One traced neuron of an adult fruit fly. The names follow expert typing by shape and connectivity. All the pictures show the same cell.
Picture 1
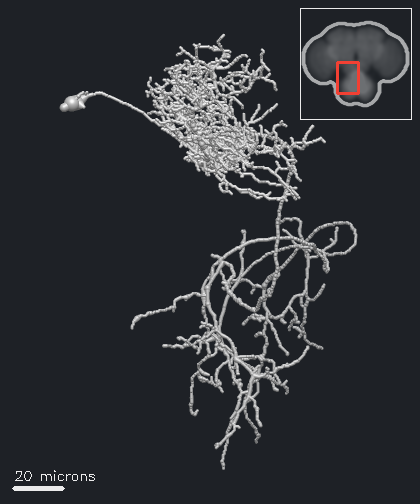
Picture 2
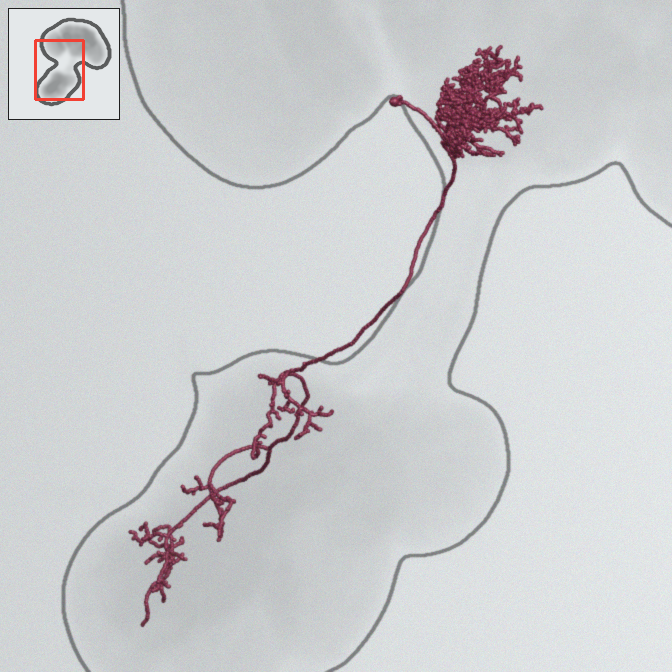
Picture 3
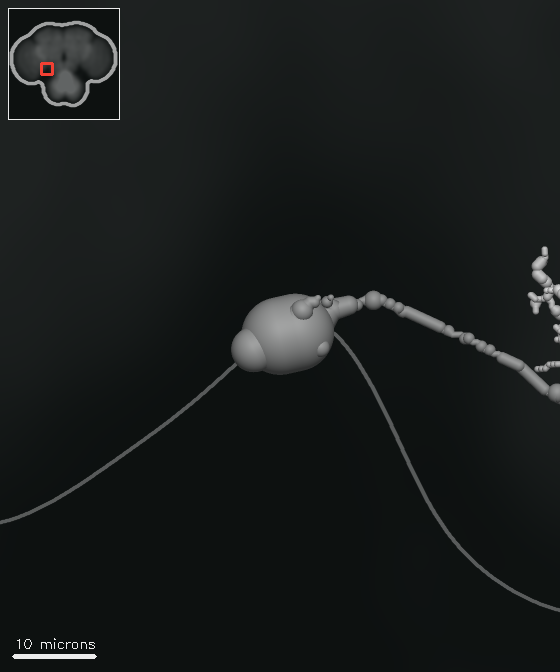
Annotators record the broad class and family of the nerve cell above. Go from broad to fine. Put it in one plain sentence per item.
A descending neuron of hemilineage LB6.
